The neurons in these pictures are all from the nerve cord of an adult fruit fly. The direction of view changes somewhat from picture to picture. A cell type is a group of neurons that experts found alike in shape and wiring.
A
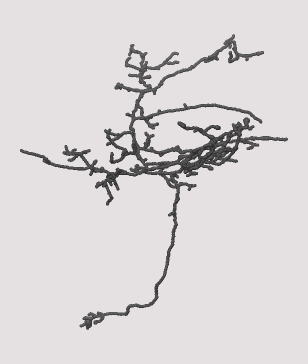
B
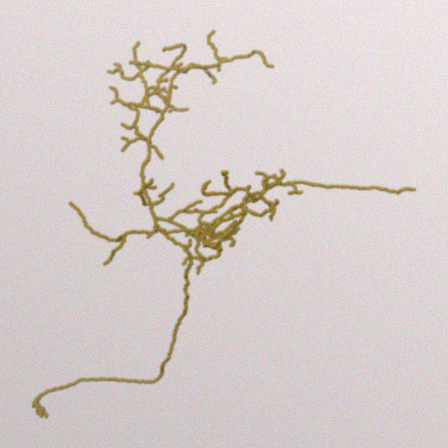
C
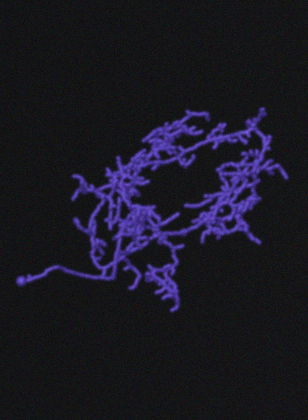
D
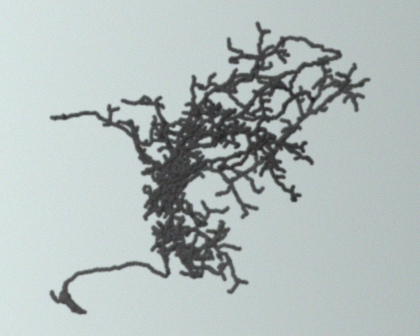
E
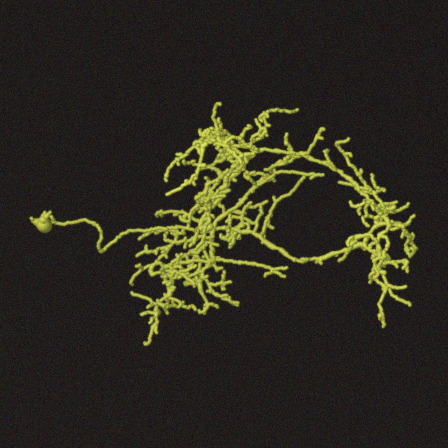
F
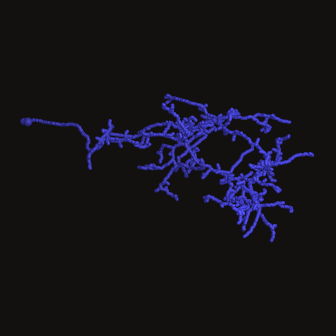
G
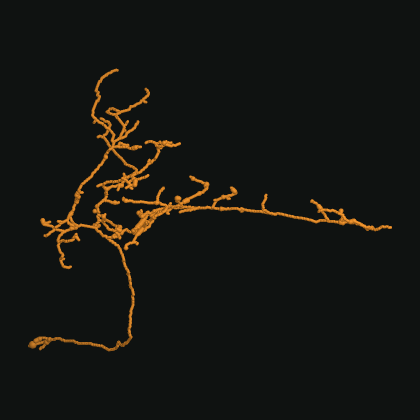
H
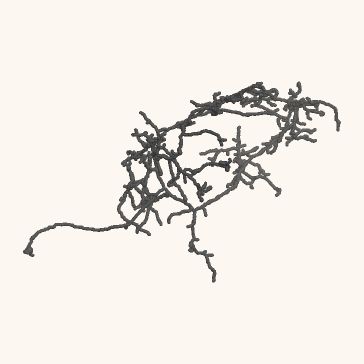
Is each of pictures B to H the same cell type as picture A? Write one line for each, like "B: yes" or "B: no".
B: yes
C: no
D: no
E: no
F: no
G: yes
H: no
